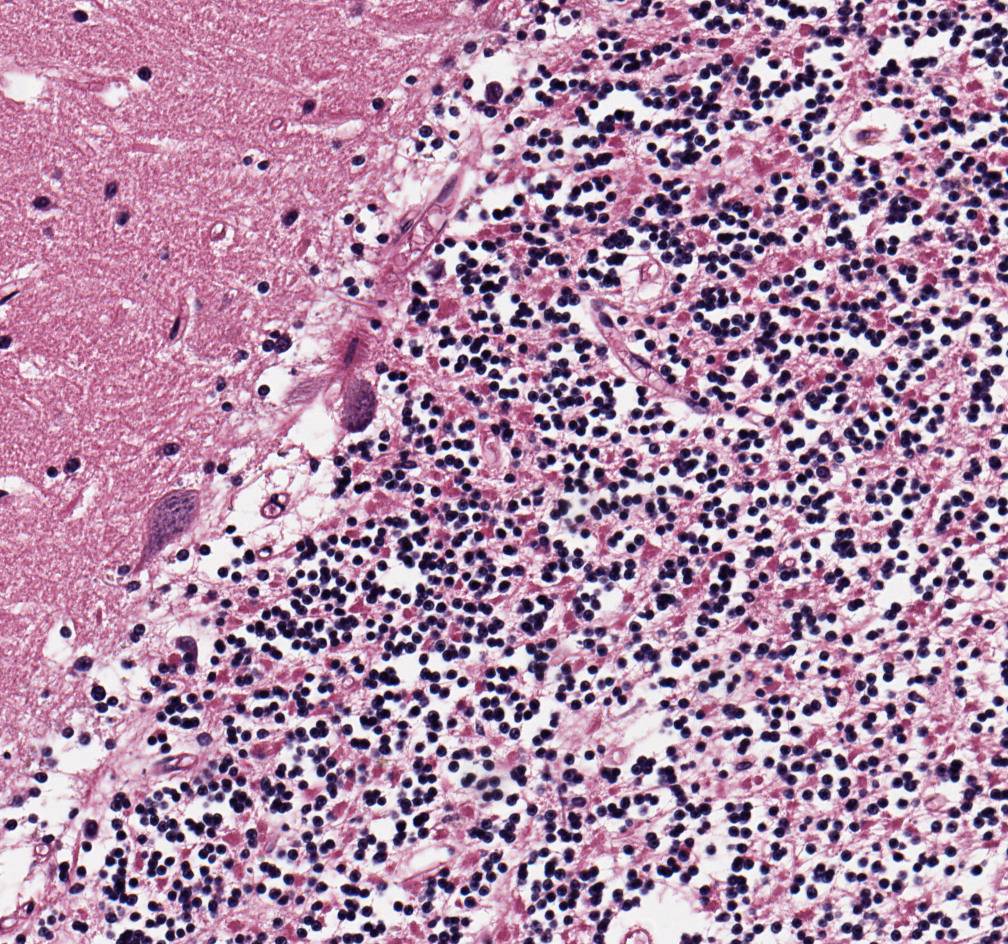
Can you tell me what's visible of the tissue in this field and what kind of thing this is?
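Along the boundary between a cellular and fibrillar layer lie a few large, flask-shaped Purkinje cells, singly, with purple-grey cytoplasm. The cellular layer is crowded with small, round, uniformly dark nuclei with very little visible cytoplasm, and small irregular pink islands of eosinophilic material lie between them. The fibrillar layer holds sparse small nuclei. It is cerebellum.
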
